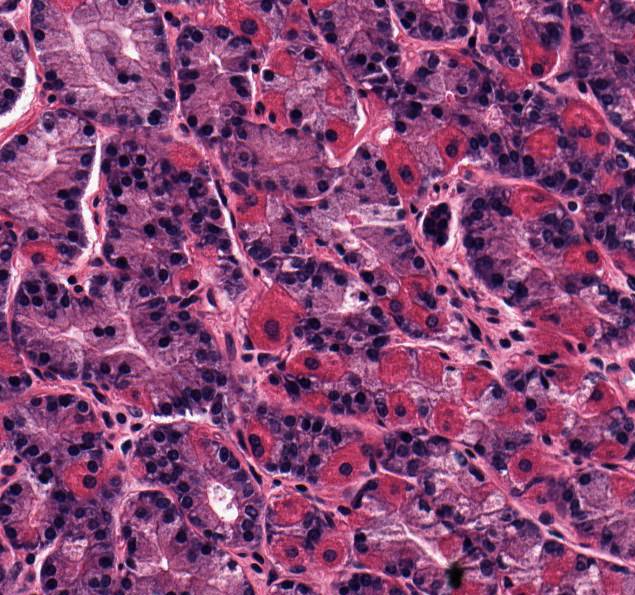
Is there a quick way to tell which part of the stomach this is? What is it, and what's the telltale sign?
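Answer: fundic glands. Closely packed glands, cut in various planes, fill the field; stroma between them reduced to thin strands. Parietal cells: large, polygonal, bright pink cytoplasm, single central round nucleus; more numerous right than left. Chief cells: granular purple-grey cytoplasm, dark round basal nuclei; much of the gland lining, especially left.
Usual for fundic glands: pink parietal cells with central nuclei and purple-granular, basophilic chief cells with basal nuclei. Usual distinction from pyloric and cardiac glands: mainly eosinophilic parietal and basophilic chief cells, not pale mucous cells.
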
